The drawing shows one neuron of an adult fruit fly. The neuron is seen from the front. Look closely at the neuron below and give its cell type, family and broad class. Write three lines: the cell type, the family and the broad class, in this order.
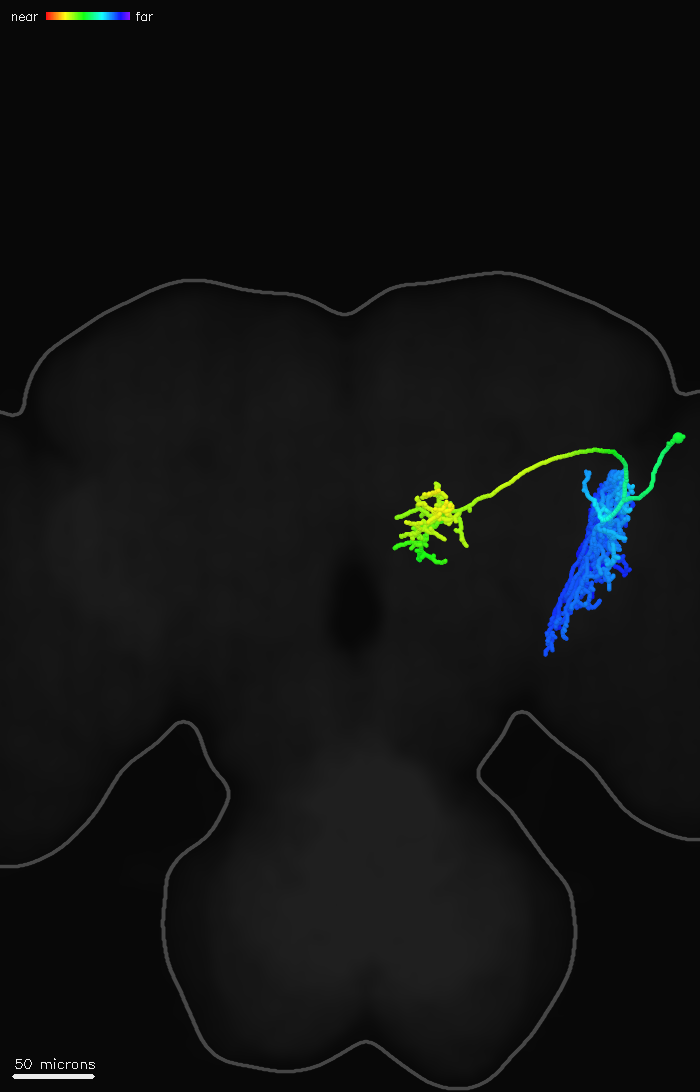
LC33
hemilineage SLPa&l1_lateral
visual projection neuron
